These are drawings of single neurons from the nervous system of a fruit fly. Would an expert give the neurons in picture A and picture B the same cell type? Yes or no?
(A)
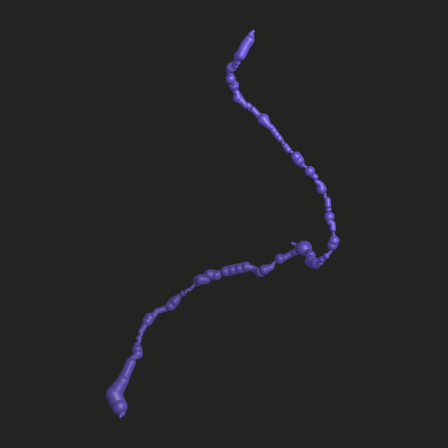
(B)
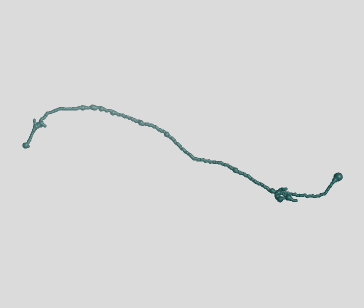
no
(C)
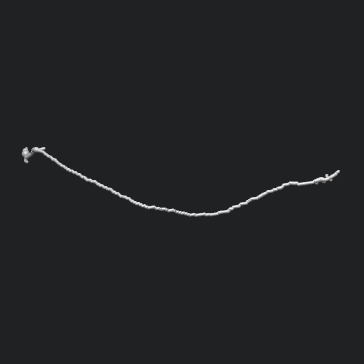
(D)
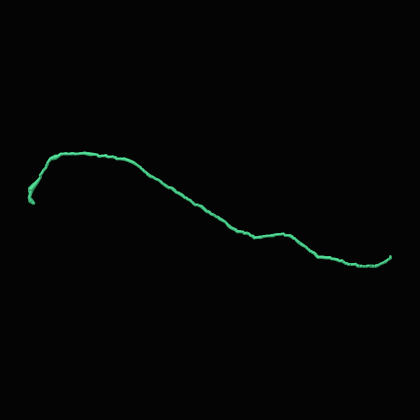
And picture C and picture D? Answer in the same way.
no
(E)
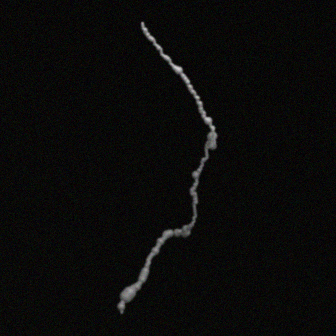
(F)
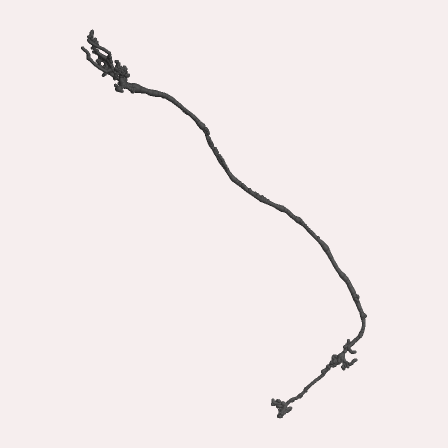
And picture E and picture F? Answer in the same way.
no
